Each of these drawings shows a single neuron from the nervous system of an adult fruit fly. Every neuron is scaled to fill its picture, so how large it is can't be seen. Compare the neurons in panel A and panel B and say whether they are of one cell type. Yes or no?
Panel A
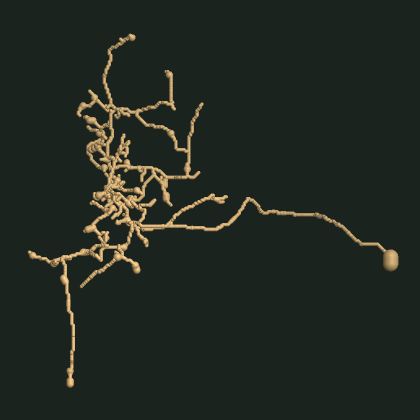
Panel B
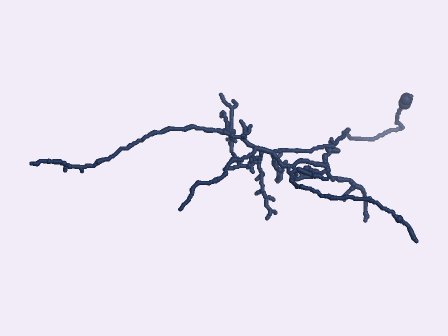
no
